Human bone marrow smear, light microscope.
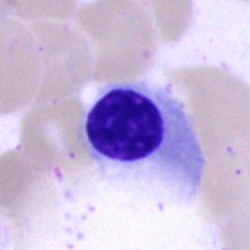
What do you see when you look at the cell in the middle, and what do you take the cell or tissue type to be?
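Starting with position, the nucleus sits off-centre toward the upper left, leaving more cytoplasm on the lower right. Next comes the chromatin, dark and coarsely clumped, with small paler patches between the clumps. Then the cytoplasm colour, which is pale blue. Last, the outline is irregular rather than smoothly round. This one is an erythroblast.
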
